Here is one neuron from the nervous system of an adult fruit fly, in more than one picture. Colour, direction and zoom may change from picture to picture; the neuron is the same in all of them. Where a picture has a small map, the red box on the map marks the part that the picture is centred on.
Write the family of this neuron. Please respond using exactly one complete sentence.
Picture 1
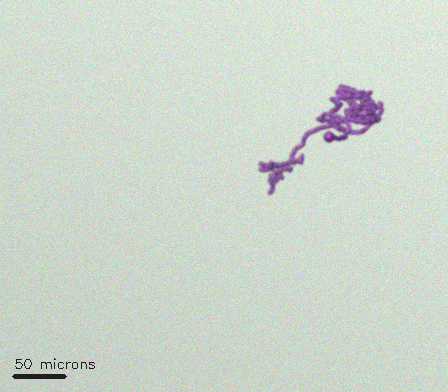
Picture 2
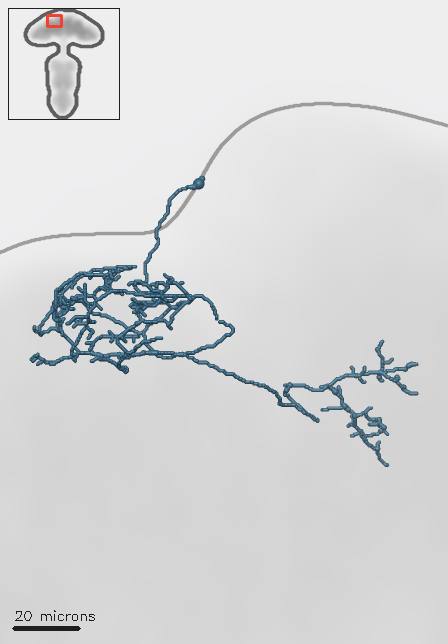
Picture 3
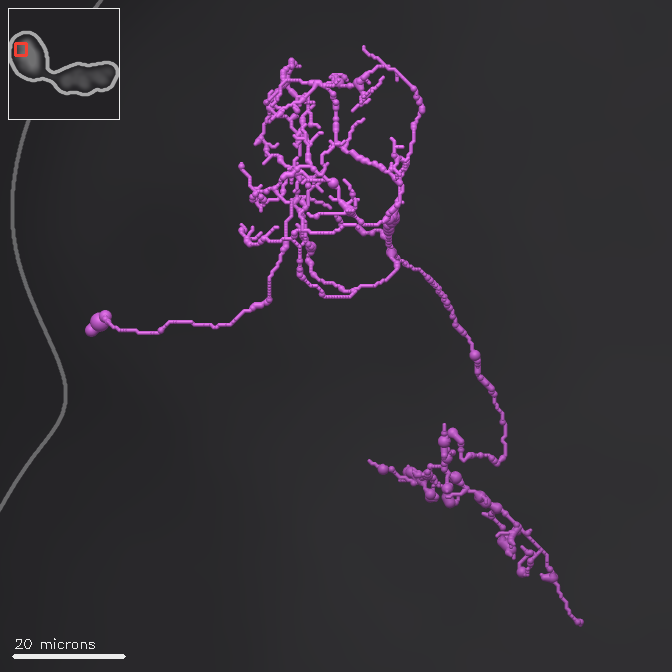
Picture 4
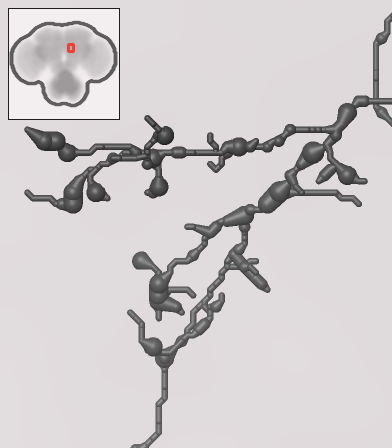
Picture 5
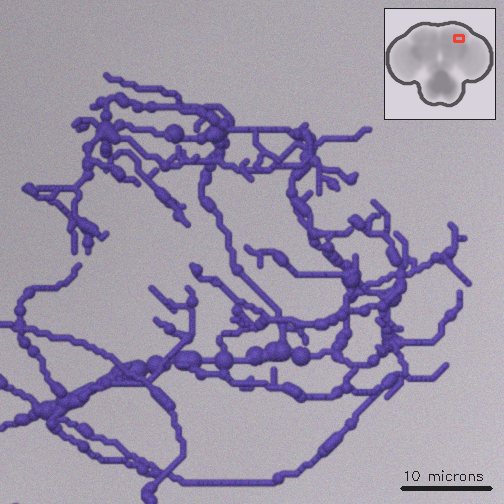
When grouped by family, this neuron is hemilineage AOTUv4_dorsal.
